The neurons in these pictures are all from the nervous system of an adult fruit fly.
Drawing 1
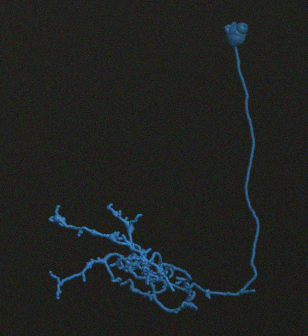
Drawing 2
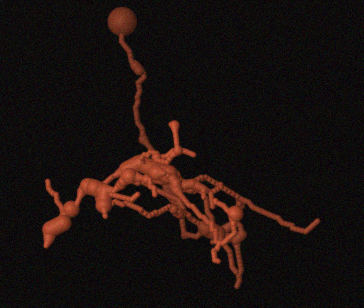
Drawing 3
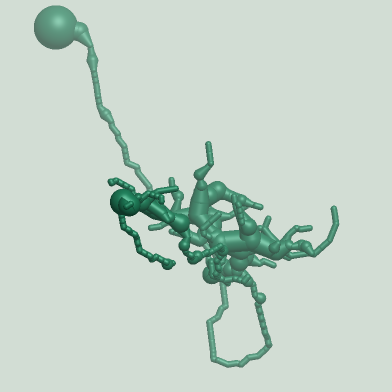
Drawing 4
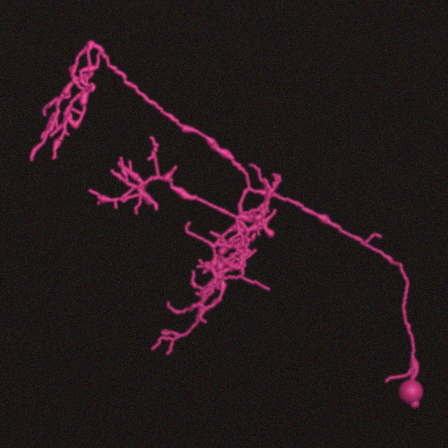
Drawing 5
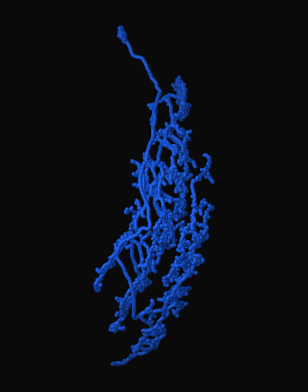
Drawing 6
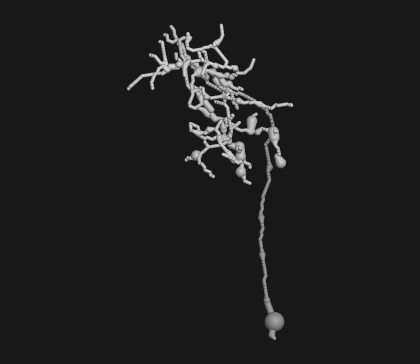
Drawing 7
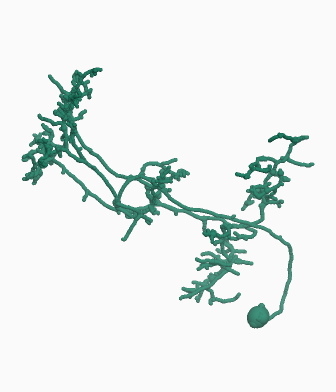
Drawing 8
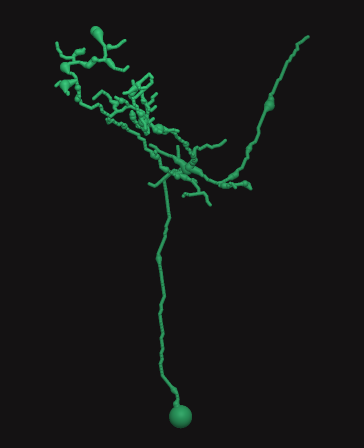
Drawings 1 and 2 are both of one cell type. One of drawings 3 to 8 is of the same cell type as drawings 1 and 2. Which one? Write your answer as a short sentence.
Drawing 8 is of the same cell type.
